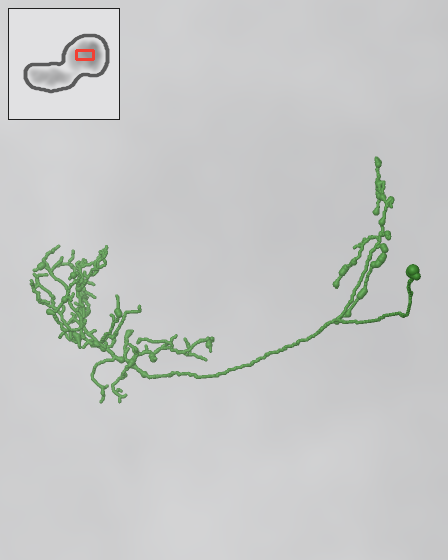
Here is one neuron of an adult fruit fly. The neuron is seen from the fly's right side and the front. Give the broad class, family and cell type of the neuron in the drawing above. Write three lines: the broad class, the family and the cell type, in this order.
central-brain intrinsic neuron
hemilineage LALa1_posterior
WED009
